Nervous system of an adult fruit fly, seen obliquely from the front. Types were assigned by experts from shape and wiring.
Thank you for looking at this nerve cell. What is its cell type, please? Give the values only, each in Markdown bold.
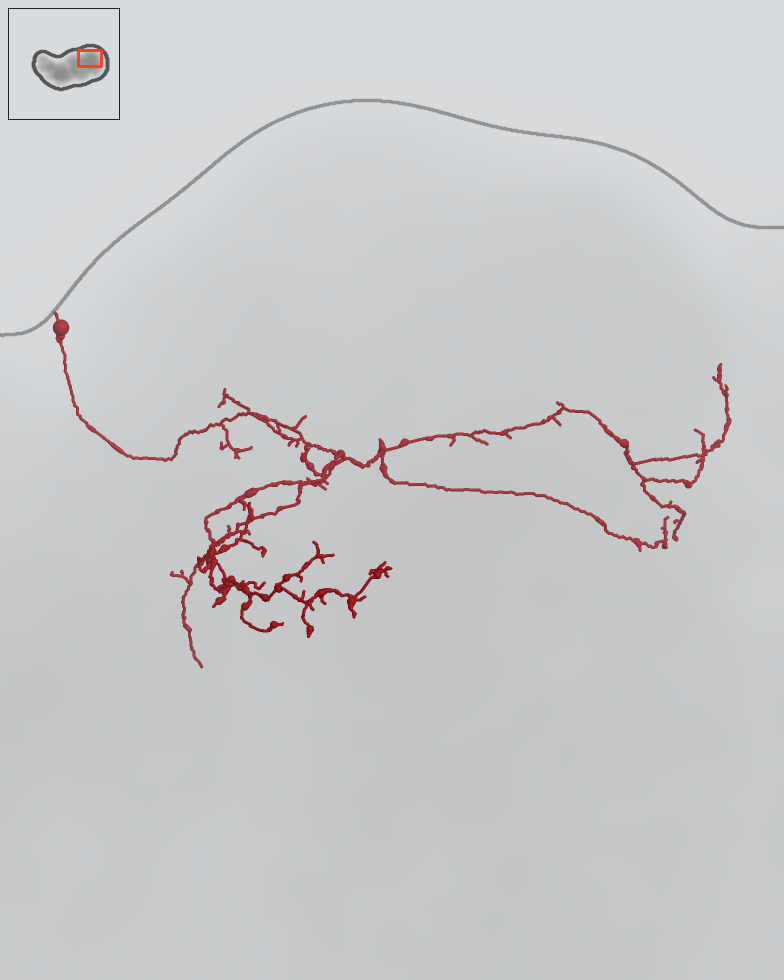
**SMP381_a**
